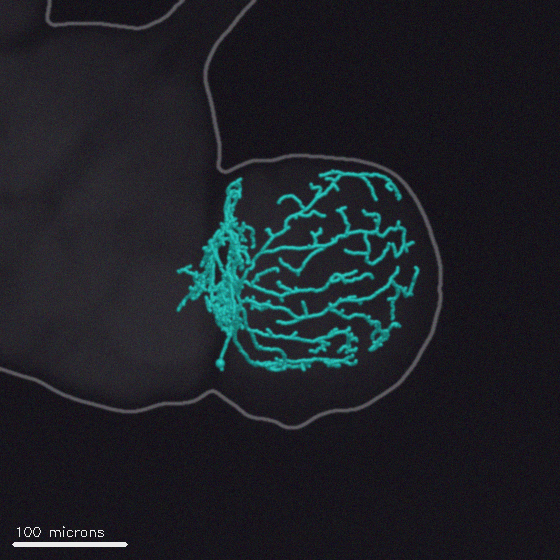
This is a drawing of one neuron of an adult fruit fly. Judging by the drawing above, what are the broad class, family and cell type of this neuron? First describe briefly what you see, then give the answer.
It lies in the brain. From left to right in the picture it spans about 200 microns. Its broad class is visual centrifugal neuron. Its family is MeVC. Its cell type is MeVC21.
